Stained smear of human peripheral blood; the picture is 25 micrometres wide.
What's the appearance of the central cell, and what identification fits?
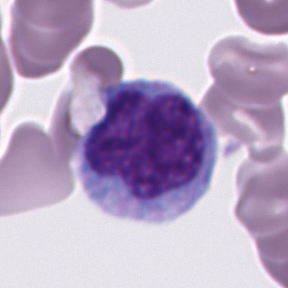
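Outline roughly round and smooth. The nucleus is irregular, its contour folded or clefted, with dark purple, coarsely mottled chromatin. No coarse granules in the cytoplasm. This is a monocyte.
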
